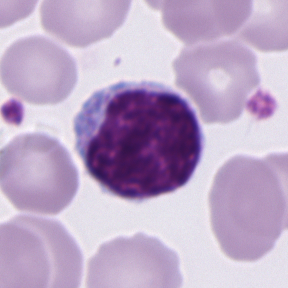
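Typical lymphocyte, the nucleated cell at the centre. Its nucleus sits off-centre, toward the right side. The chromatin appears coarse and clumped, in darker and lighter patches, and I can make out no nucleoli. Nor do I see distinct granules in the cytoplasm.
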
